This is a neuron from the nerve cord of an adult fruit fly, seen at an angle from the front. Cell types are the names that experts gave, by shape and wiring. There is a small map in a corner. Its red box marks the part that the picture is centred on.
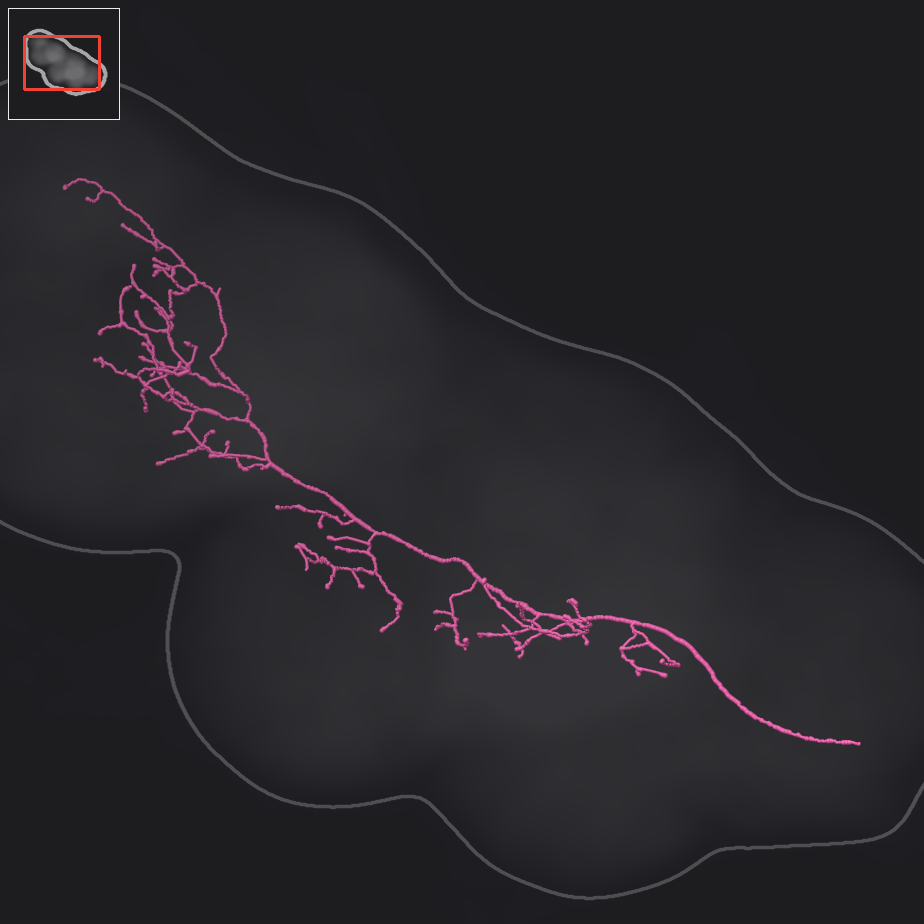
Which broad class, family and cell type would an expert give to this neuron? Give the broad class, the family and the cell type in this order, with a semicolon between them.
descending neuron; hemilineage WEDd1; DNae001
